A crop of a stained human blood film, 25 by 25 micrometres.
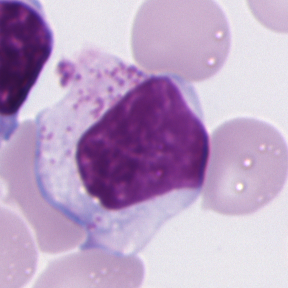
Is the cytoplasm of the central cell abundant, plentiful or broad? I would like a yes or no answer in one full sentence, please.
Yes, the nucleus is surrounded by plentiful cytoplasm.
